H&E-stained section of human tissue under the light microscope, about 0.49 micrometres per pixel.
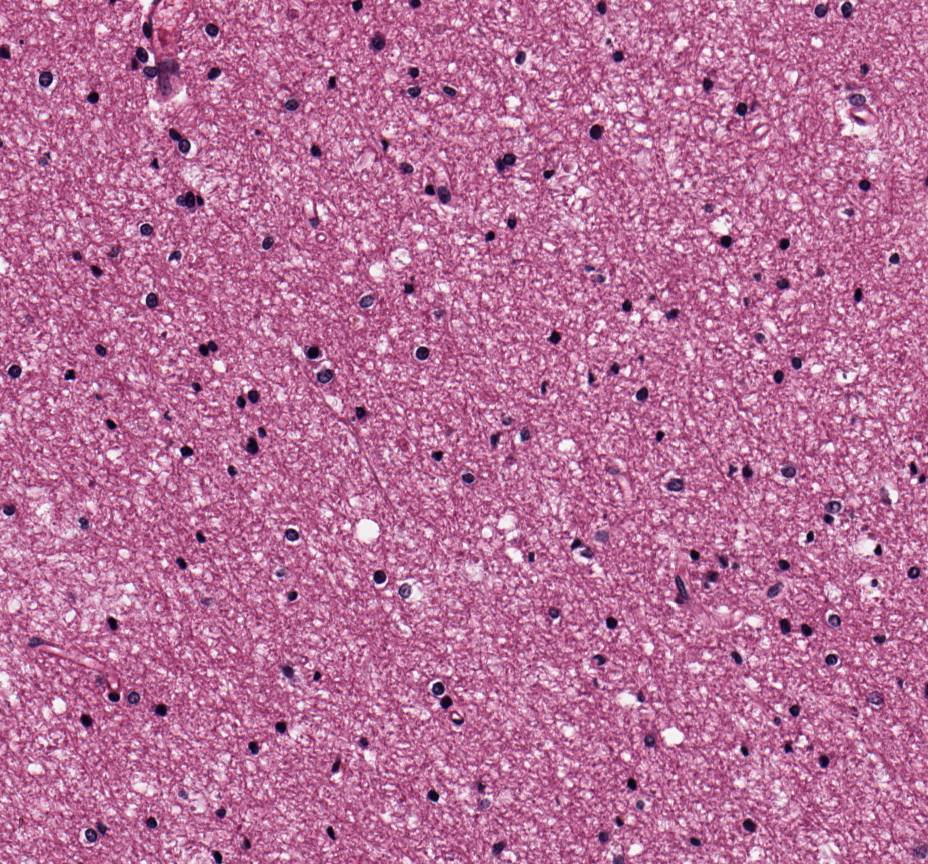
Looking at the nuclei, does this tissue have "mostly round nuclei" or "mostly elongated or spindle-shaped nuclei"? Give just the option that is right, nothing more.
Mostly round nuclei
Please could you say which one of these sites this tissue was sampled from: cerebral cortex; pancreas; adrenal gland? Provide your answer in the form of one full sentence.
For this section, tissue was sampled from the cerebral cortex.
